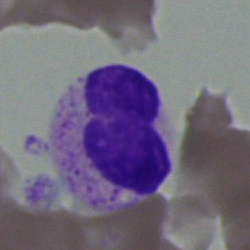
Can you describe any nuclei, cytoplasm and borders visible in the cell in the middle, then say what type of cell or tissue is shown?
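The nucleus is positioned toward the right side of the cell, and its chromatin stains dark purple with a dense appearance. Pale lilac cytoplasm lies mostly to the left of the nucleus. Purple granules are scattered throughout the cytoplasm. The cell is a segmented neutrophil.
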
